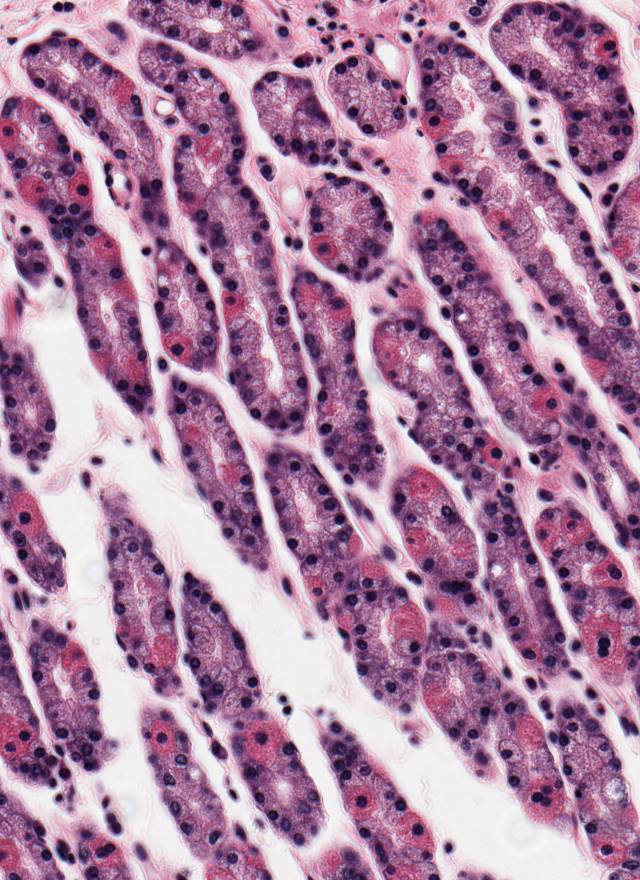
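Stomach, haematoxylin and eosin. Glands lined by single layer of cuboidal to low columnar cells around narrow central lumen; lumina narrow slits, much narrower than lining-cell thickness. Large rounded parietal cells, bright pink cytoplasm, central round nucleus, scattered among lining cells. Most lining cells chief cells: purple, finely granular cytoplasm, dark round basal nuclei.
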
